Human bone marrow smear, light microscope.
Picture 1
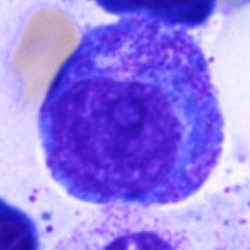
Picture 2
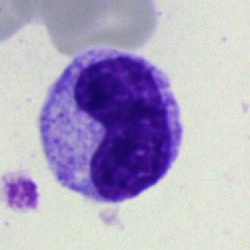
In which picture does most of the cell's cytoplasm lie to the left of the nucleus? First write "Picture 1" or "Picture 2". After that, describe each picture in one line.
Picture 2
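In picture 1: The rim of cytoplasm is wider on the upper and right sides of the nucleus than on the lower left.
In picture 2: The cytoplasm forms its widest band on the left side of the cell.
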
